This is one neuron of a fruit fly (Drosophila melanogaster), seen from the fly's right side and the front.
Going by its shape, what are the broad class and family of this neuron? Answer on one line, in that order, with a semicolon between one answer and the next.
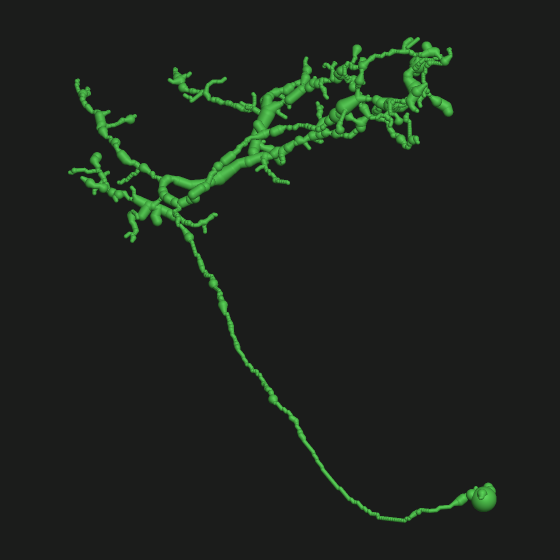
central-brain intrinsic neuron; hemilineage MD3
